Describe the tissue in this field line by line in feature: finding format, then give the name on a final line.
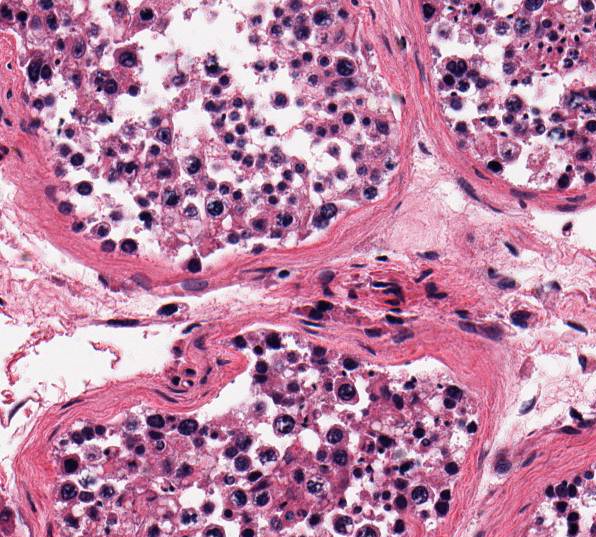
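Tubule walls: see the fibres and flattened nuclei running parallel to the tubule outlines
Tubule contents: many loosely arranged round cells, small clear spaces between them
Cells inside tubules: many with round dark nuclei, coarse clumped chromatin, a rim of pale pink cytoplasm
Tissue between tubules: loose and pale pink, with scattered spindle-shaped nuclei
Name: testis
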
